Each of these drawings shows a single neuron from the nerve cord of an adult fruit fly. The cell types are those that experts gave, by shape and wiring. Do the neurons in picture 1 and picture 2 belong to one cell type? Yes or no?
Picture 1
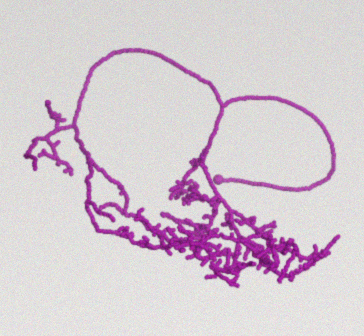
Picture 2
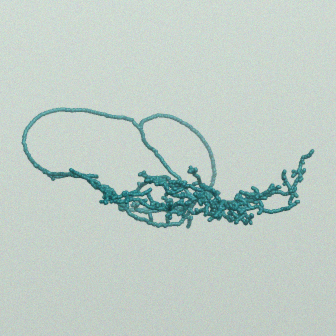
yes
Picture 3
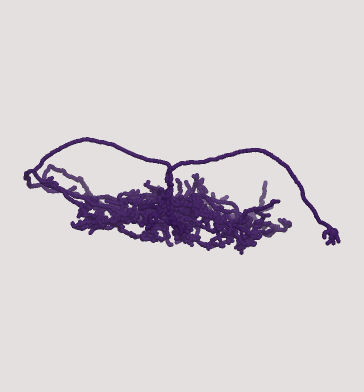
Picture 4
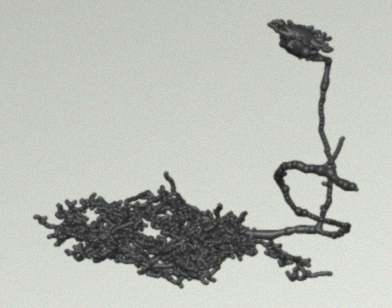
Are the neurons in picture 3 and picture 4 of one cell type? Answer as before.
no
